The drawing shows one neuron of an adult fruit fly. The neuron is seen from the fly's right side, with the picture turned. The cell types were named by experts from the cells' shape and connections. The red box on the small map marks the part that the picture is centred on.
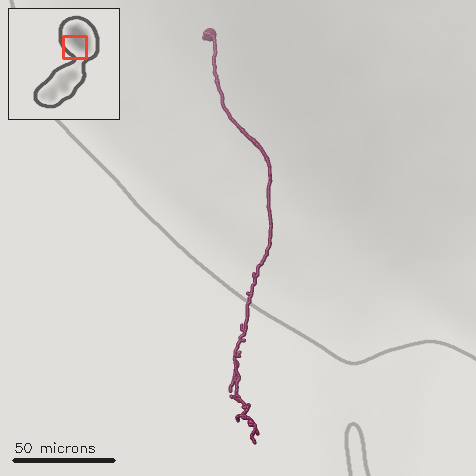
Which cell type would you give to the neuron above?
ITP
